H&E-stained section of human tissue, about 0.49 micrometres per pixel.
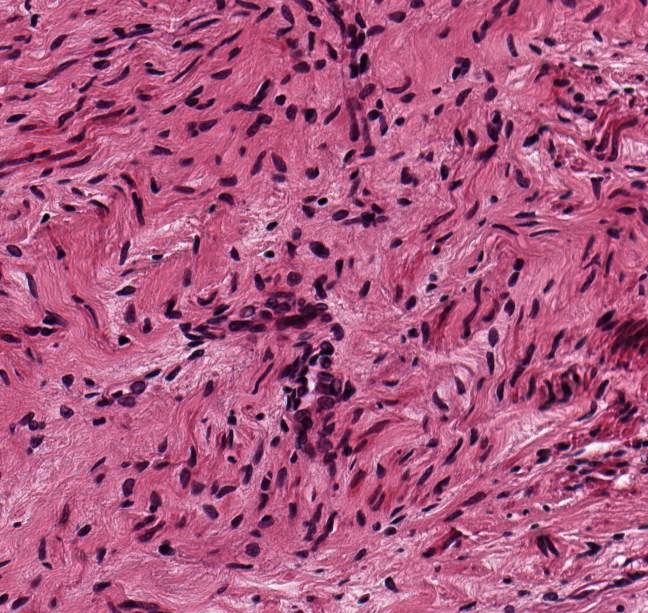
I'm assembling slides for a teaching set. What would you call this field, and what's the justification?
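Dense connective tissue fills this field. Checked: scattered spindle-shaped cells in a pink fibrous stroma, and no epithelium anywhere. Checked: wavy collagen bundles in varied directions, and nuclei mostly elongated to oval and dark purple.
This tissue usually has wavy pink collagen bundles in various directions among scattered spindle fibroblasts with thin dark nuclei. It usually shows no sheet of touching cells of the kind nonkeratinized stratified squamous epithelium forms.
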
